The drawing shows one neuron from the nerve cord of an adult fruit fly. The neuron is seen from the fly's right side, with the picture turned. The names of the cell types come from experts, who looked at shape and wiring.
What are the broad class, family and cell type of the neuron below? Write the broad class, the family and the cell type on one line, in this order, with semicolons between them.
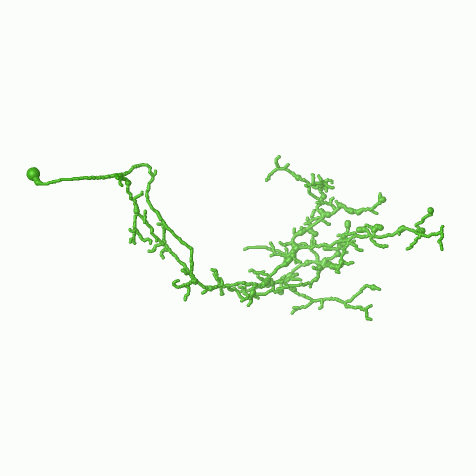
nerve-cord intrinsic neuron; hemilineage 08A; IN08A039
